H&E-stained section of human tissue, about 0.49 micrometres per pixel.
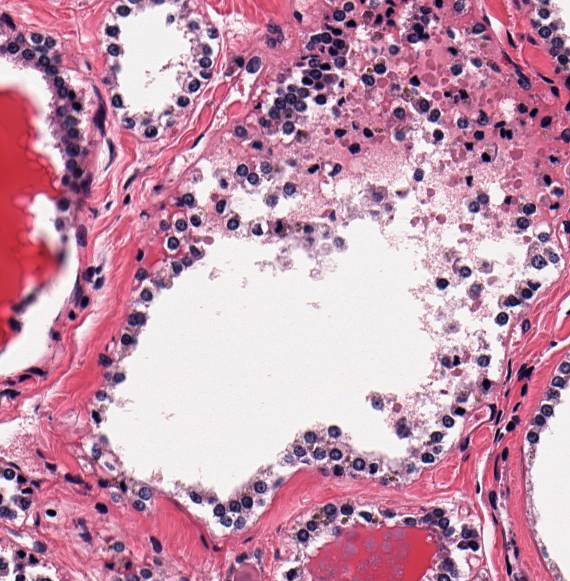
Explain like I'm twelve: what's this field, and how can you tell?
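Mainly, this is a thyroid follicle. A single layer of cuboidal cells with round, dark nuclei lines the lower edge of the central space.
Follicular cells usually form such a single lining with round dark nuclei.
The smaller gland near the top left is hollow too, its mostly empty lumen lined by the same single cuboidal layer.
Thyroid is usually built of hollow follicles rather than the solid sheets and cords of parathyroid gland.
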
